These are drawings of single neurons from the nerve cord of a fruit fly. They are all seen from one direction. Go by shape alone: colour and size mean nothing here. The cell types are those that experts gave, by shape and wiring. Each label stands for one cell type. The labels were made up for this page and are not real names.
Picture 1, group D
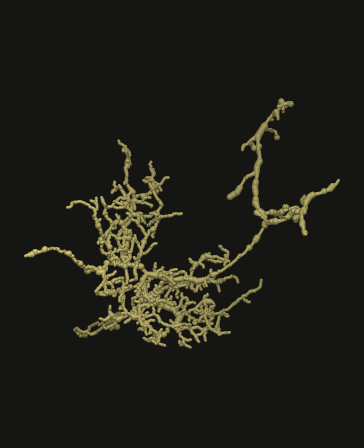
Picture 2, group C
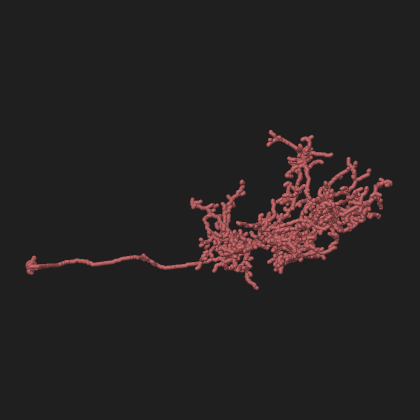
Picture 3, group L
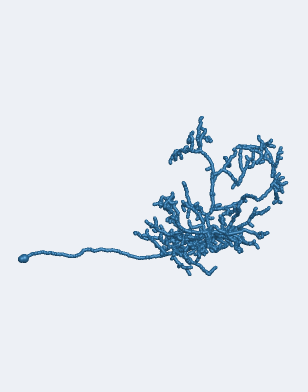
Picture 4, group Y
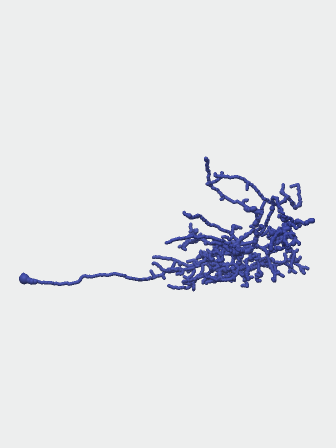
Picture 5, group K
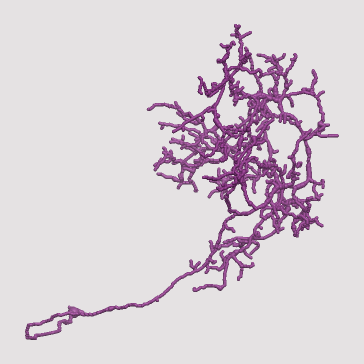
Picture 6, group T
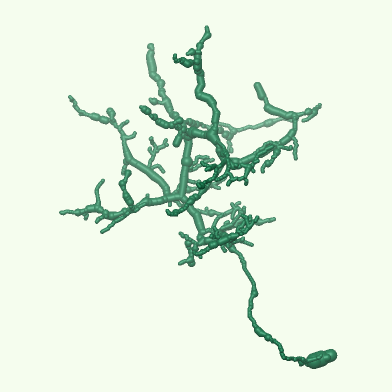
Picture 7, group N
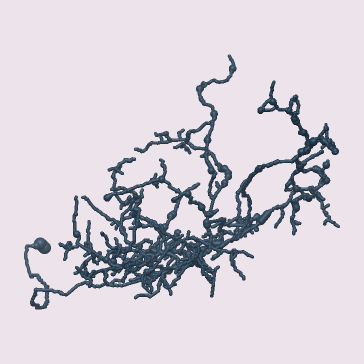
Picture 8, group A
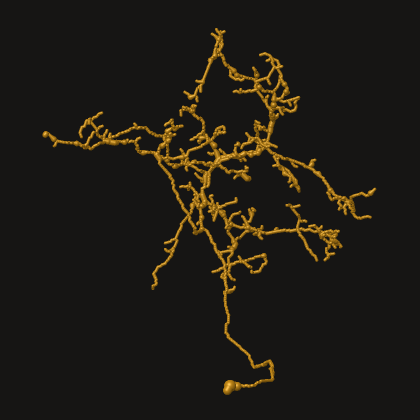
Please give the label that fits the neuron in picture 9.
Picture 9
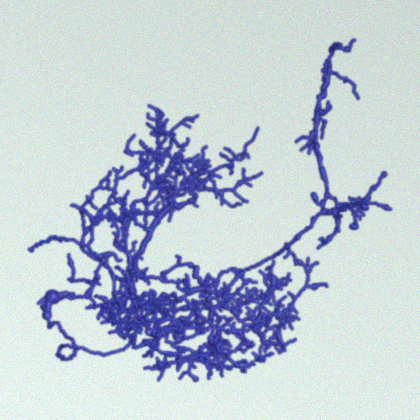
group D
